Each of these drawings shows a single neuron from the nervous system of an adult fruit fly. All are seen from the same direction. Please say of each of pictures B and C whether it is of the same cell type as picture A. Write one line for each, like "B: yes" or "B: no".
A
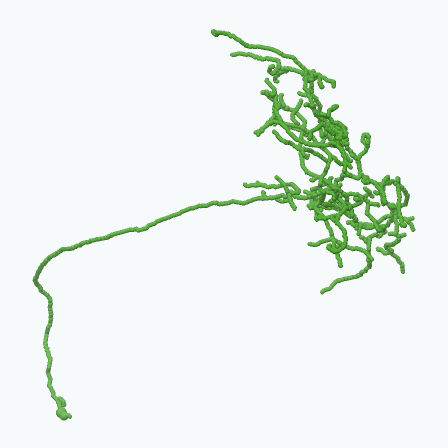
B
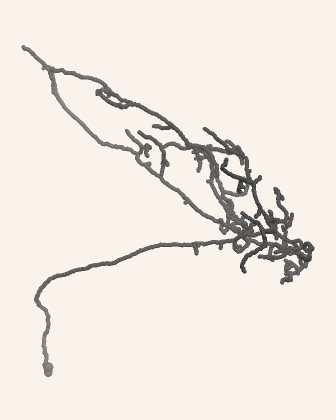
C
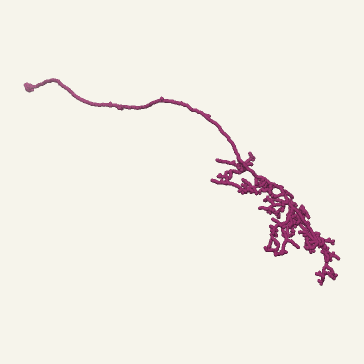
B: yes
C: no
